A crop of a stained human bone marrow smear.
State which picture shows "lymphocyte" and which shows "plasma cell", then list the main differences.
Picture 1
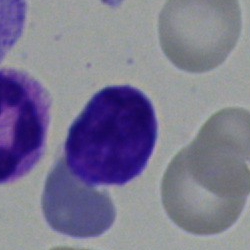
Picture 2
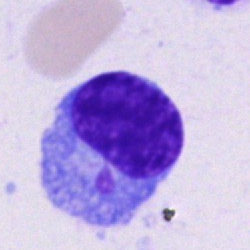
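Picture 1 shows a lymphocyte and picture 2 a plasma cell. First, the cytoplasm: around the lymphocyte's nucleus almost none is visible and no granules are seen, whereas the plasma cell's cytoplasm looks foamy, with many small pale vacuoles.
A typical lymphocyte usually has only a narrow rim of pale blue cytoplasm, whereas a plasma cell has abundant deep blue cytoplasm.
Second, the position of the nucleus: in the plasma cell it sits eccentrically, pushed toward the upper right.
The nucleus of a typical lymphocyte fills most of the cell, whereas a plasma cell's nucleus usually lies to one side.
Third, the chromatin: in the lymphocyte it is densely stained dark purple throughout, with no pale nucleolus standing out.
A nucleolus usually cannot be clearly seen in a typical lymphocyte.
Finally, the outline: the lymphocyte is oval, with a smooth, even border and no projections from its surface, while the plasma cell's border is irregular and slightly ragged along the lower left.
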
